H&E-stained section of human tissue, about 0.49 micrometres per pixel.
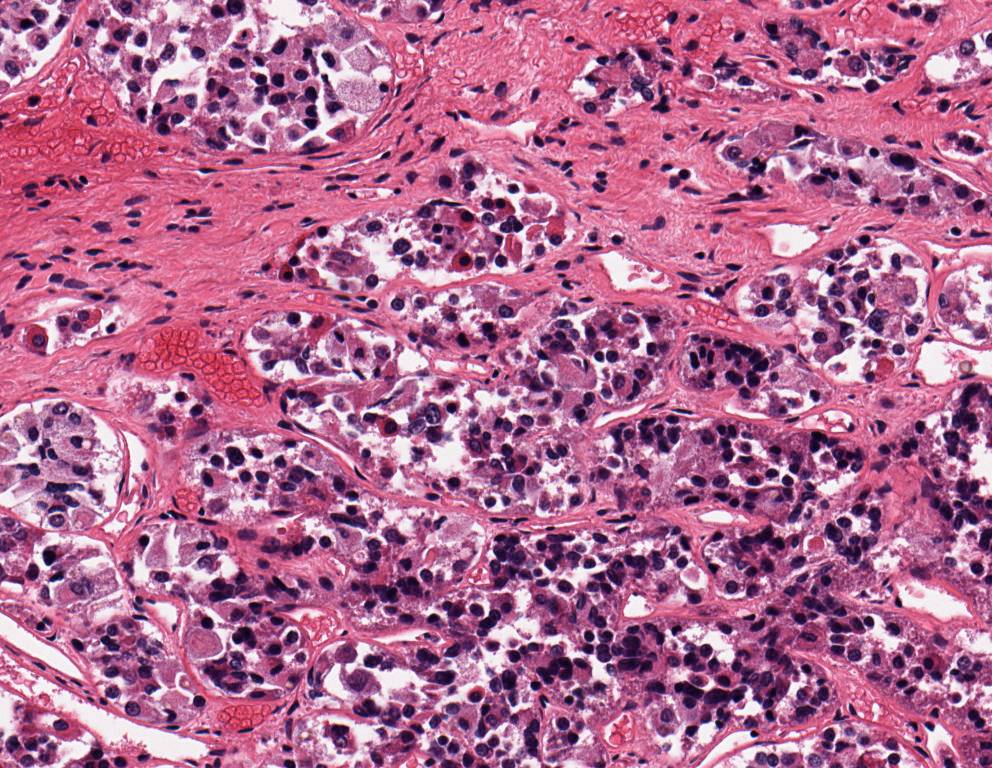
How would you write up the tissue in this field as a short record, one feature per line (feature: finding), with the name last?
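Stroma: fibrous, broadest up top, holding scattered elongated spindle-shaped nuclei
Nests: mixed cell types, some with pale pink-grey cytoplasm, others deep red
Packing: denser with dark nuclei in the lower centre than above
Lumens: no central glandular lumens in the nests
Name: pituitary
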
